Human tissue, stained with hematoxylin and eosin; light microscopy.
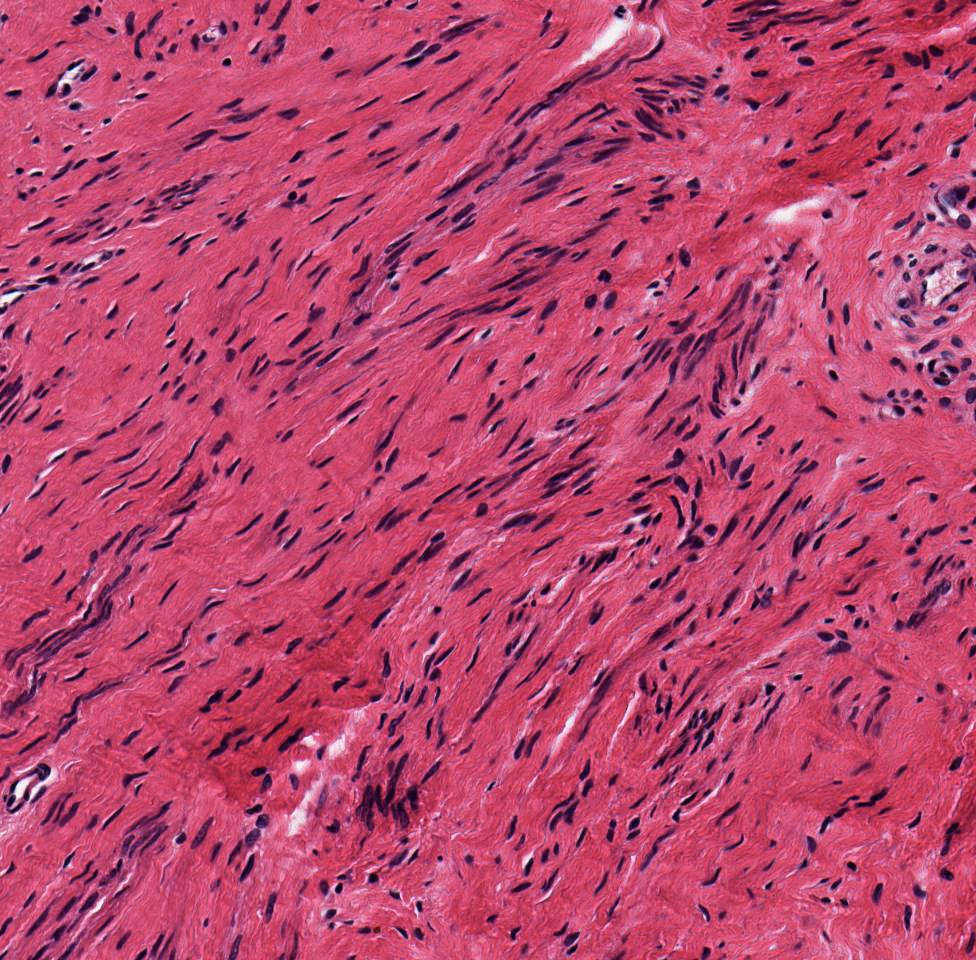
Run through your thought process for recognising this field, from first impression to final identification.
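Dense connective tissue is the tissue shown. Spindle cells lie in abundant, deeply pink, finely fibrillar stroma.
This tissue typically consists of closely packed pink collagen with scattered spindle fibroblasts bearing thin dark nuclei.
Cell borders are indistinct, so the cytoplasm of the spindle cells merges into the surrounding pink fibres.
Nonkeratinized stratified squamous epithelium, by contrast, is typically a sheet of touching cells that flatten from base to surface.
No epithelium is present anywhere in the field, and no fat cells are seen either.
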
